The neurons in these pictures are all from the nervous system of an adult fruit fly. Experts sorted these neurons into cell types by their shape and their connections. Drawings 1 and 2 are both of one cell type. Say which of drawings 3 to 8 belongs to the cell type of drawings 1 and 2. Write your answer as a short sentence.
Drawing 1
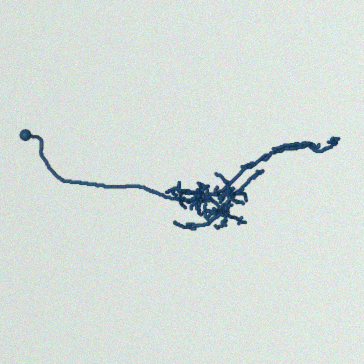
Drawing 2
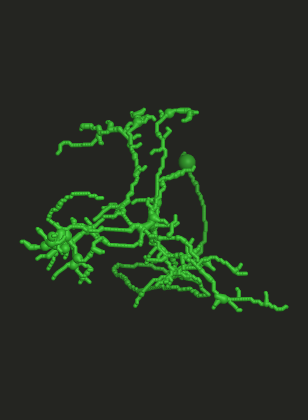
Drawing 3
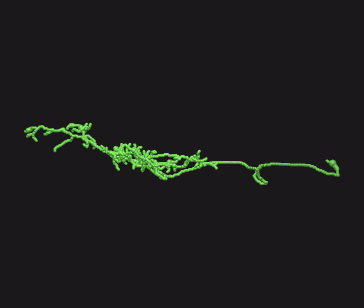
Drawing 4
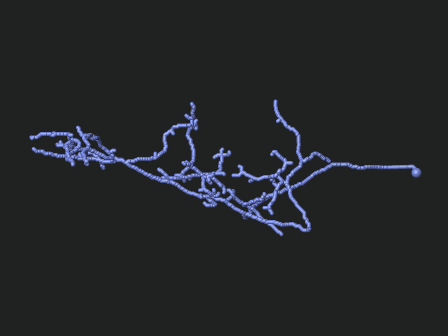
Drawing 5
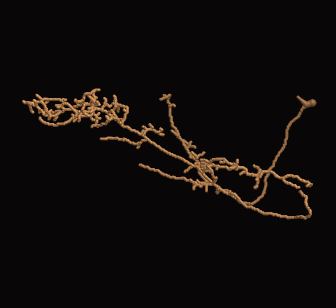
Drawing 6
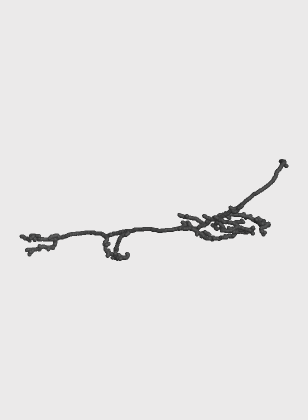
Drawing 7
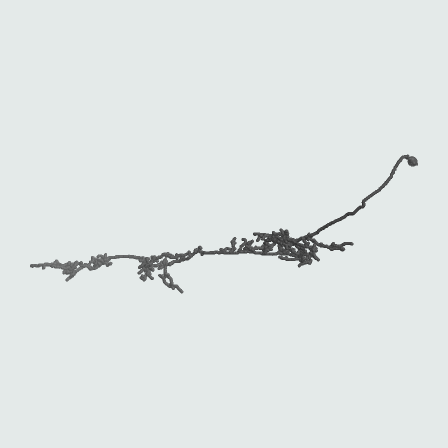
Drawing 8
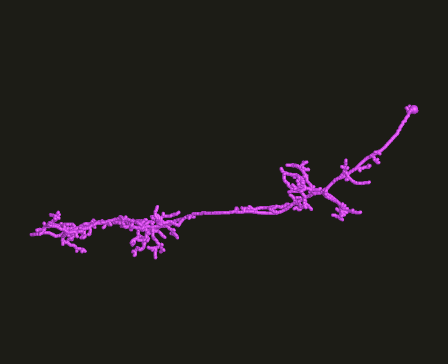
Drawing 3 is of the same cell type.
